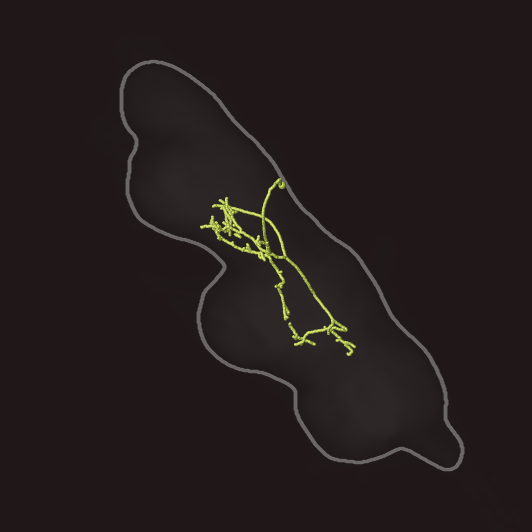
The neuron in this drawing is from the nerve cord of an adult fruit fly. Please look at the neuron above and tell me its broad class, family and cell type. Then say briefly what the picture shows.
This is a nerve-cord intrinsic neuron. The family is hemilineage 18B. Its cell type is IN18B047. In this view it is about as wide as it is tall.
